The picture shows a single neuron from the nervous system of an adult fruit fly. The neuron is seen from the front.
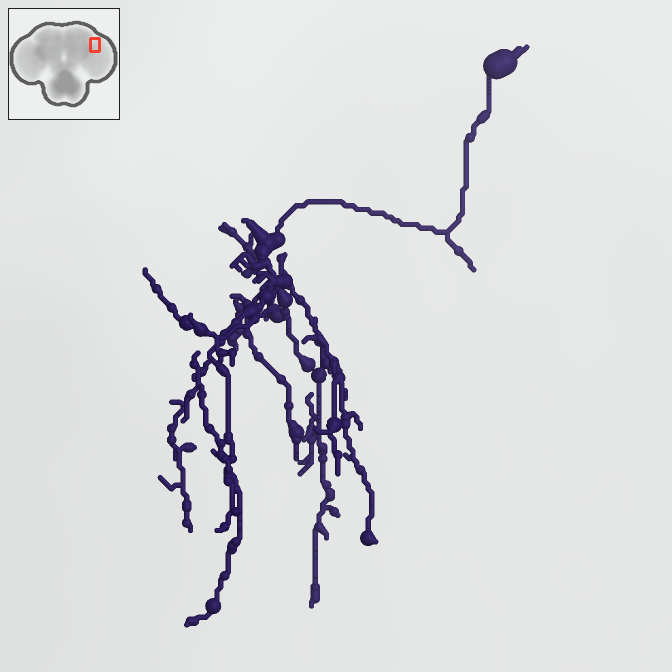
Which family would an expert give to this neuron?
LPi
